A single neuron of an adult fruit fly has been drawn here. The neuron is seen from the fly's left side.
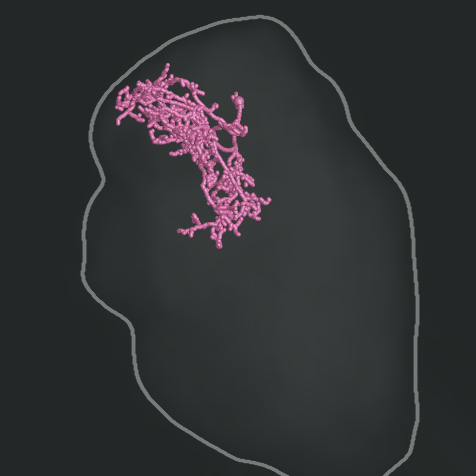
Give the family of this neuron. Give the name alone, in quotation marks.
"hemilineage LHl2_dorsal"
